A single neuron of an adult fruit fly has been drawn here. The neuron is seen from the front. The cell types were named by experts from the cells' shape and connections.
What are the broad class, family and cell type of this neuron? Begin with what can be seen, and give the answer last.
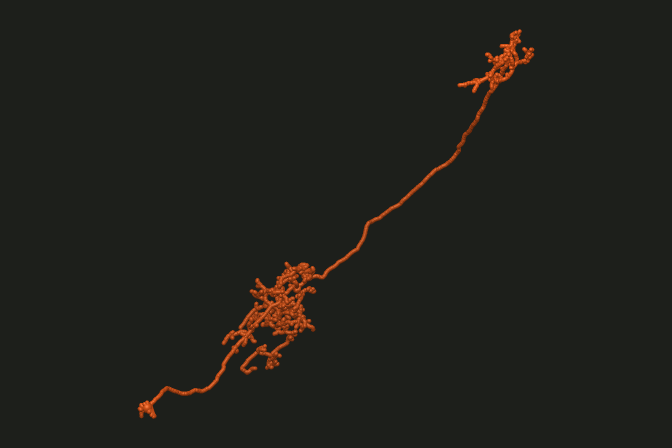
The cell body can be seen at the lower left of the picture. In this view it is about as wide as it is tall. It is an optic-lobe intrinsic neuron. The family is Tm. It is of cell type Tm40.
